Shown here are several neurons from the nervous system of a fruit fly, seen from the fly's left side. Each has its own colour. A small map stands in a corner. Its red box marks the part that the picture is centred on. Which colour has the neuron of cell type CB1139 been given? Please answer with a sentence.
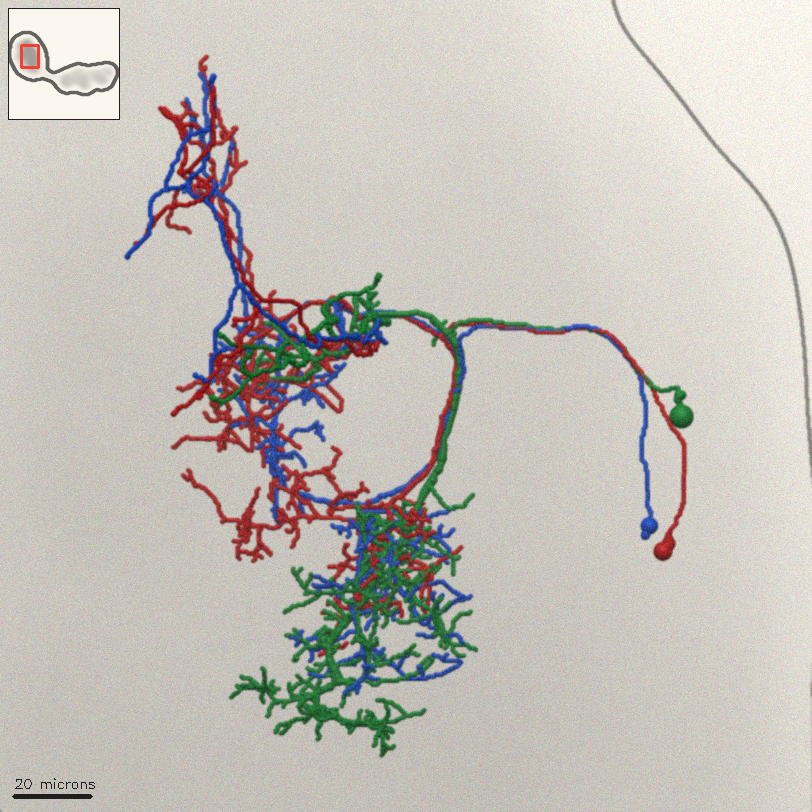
The colour is red.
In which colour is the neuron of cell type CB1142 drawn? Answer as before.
The colour is blue.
